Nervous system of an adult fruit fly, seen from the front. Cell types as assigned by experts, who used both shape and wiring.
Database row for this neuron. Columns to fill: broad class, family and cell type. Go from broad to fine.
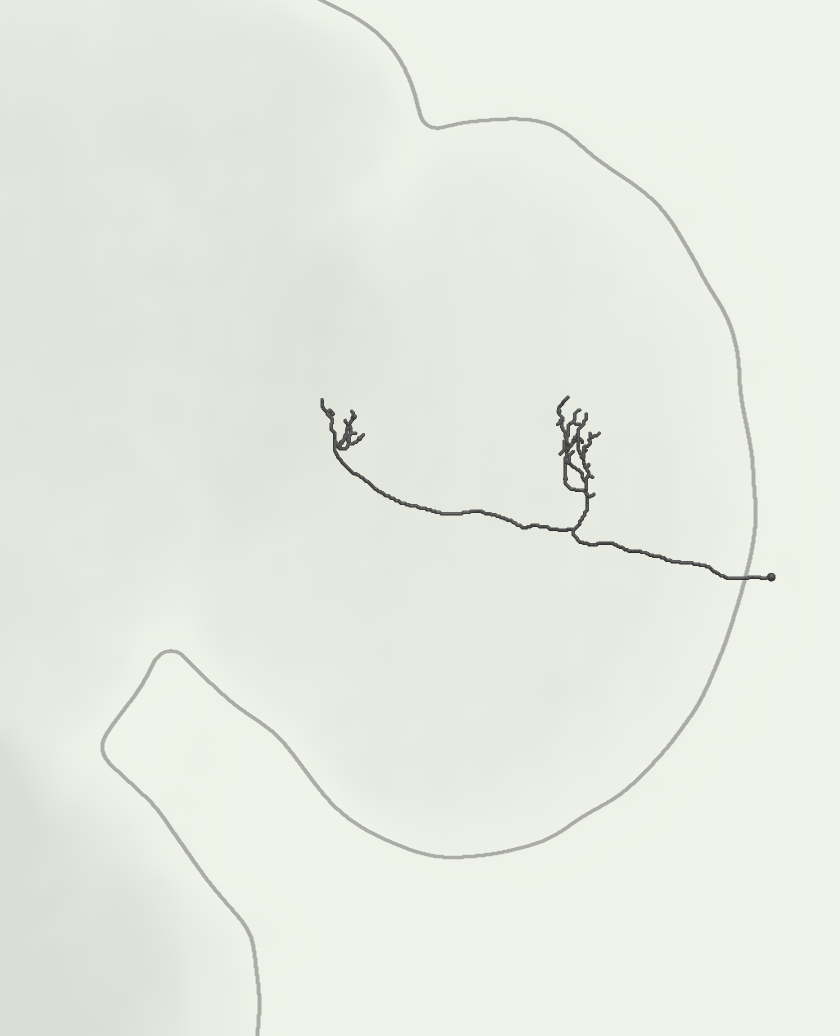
optic-lobe intrinsic neuron; Tm; Tm33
